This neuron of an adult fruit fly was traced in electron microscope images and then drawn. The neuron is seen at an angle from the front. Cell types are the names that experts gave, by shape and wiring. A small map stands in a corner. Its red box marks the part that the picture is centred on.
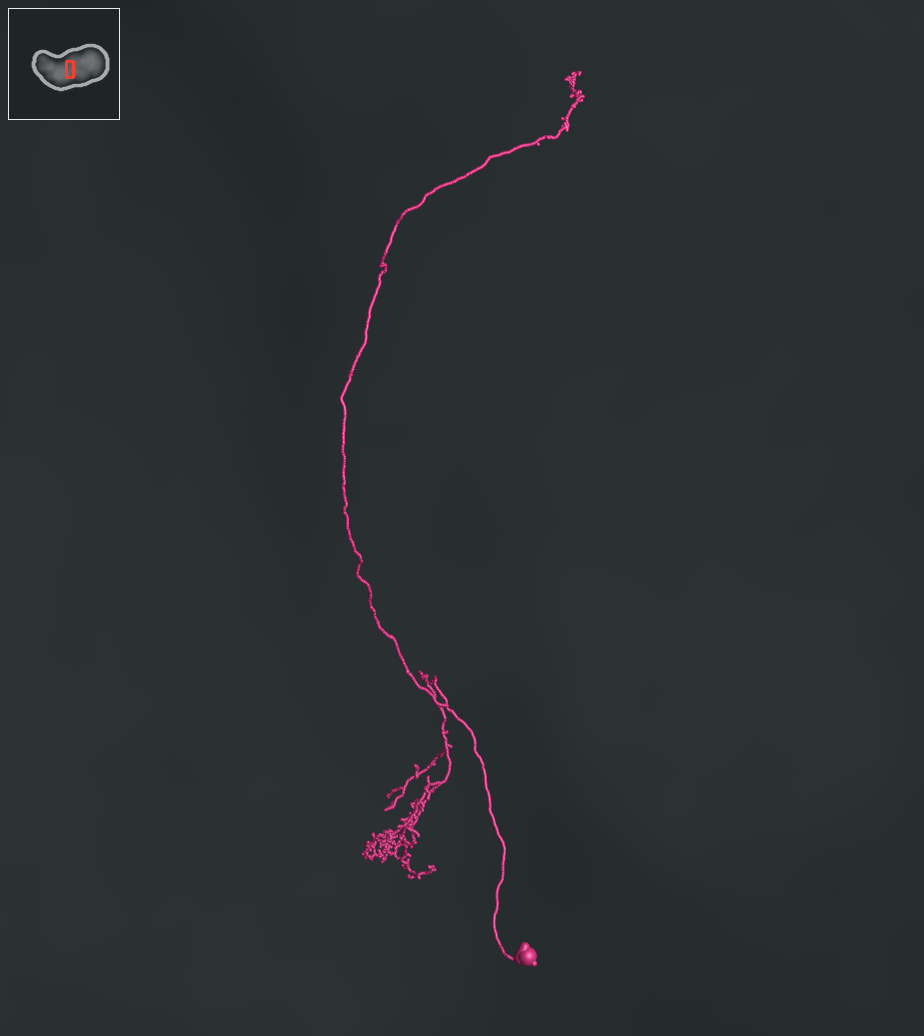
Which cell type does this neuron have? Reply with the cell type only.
LC30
